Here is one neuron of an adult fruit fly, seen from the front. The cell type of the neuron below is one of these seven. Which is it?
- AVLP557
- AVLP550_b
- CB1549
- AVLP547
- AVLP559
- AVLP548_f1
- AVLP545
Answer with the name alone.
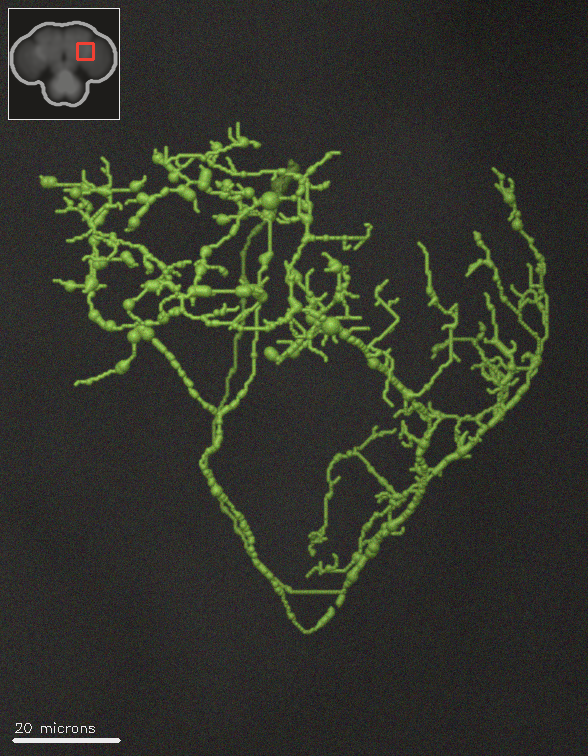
AVLP557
